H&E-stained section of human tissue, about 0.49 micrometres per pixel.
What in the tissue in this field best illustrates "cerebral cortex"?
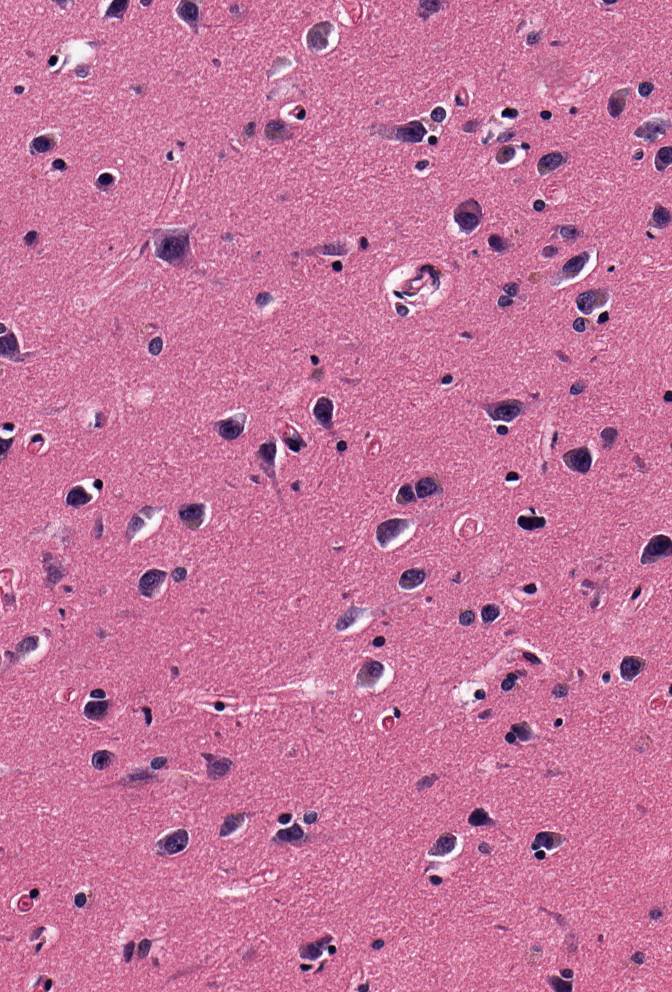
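This is cerebral cortex, and the scattered neurons fit it best, with angular, triangular cell bodies, purple cytoplasm and tapering processes.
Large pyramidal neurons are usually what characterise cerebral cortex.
The whole field is a finely fibrillary pink background with cells spread fairly evenly through it. Many small, round, dark nuclei without visible cytoplasm sit between the larger cells. Upper half, near the middle, there's also a rounded thin-walled small vessel.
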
